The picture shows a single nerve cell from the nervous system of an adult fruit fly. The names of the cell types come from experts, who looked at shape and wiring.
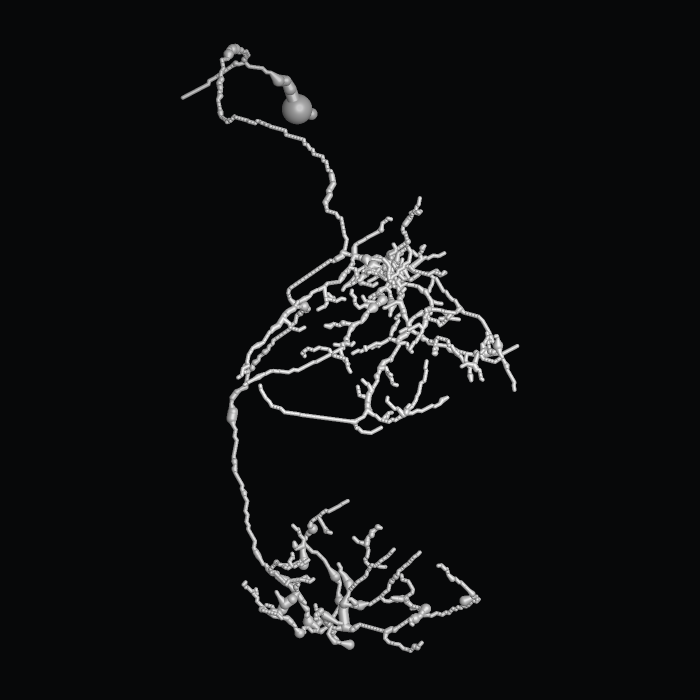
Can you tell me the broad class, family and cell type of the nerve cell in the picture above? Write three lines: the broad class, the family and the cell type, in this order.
central-brain intrinsic neuron
class CX
hDeltaI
